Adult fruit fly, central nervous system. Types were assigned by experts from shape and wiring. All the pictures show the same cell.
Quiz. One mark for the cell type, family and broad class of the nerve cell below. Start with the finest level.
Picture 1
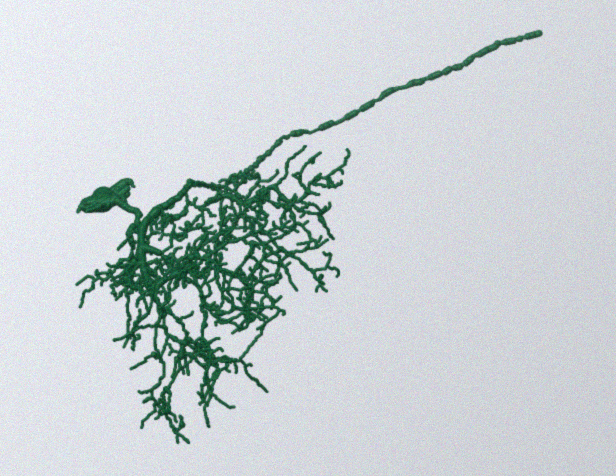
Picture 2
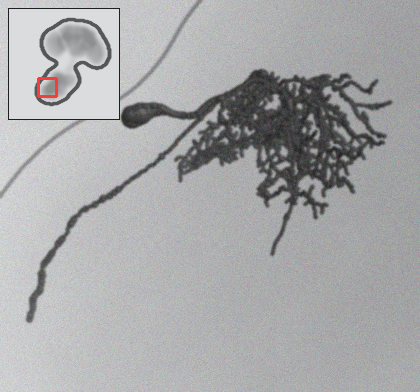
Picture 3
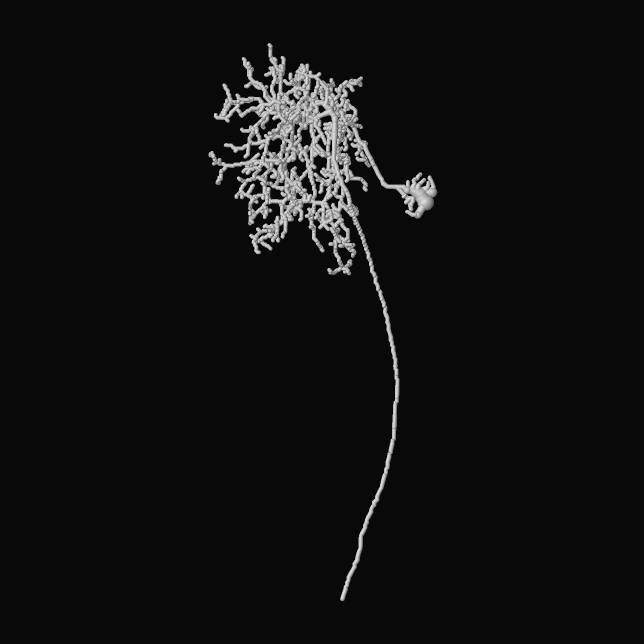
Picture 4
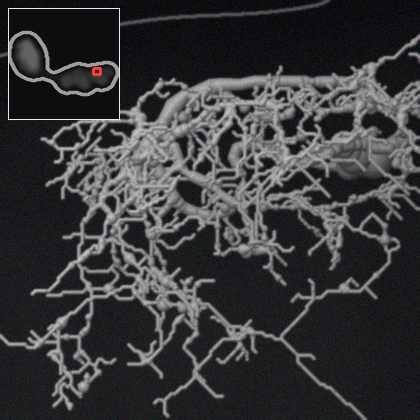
MNad56; MNad; motor neuron of the nerve cord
